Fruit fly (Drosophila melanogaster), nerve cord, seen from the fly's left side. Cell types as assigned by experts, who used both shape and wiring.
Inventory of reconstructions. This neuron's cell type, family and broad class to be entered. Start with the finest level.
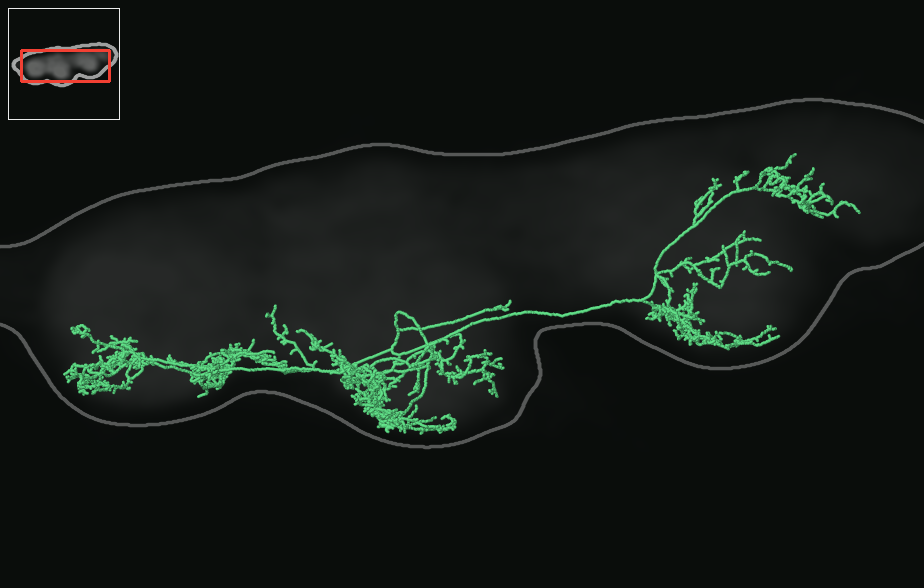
IN05B036; hemilineage 05B; nerve-cord intrinsic neuron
